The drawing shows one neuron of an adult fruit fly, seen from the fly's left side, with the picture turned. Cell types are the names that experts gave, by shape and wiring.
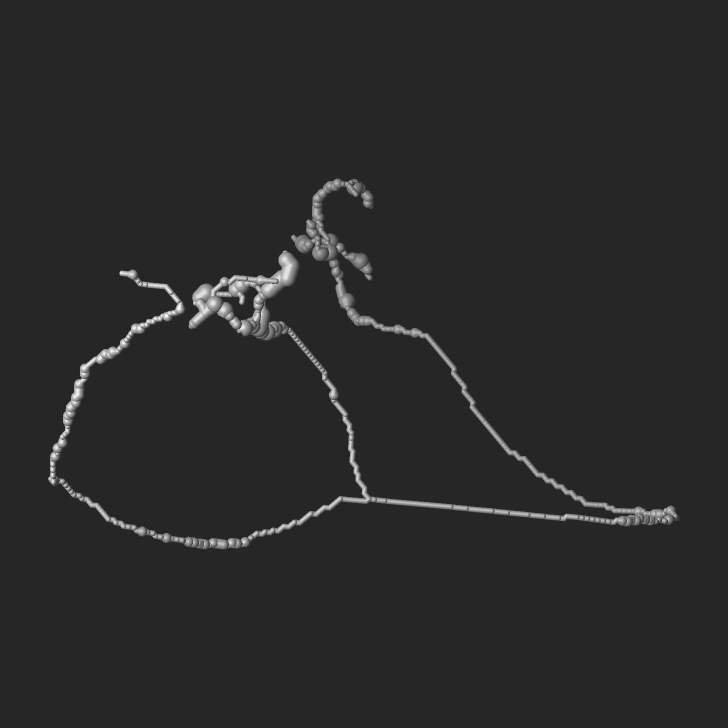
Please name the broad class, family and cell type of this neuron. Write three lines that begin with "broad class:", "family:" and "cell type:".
broad class: sensory neuron entering the brain
family: class olfactory
cell type: ORN_VM5v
